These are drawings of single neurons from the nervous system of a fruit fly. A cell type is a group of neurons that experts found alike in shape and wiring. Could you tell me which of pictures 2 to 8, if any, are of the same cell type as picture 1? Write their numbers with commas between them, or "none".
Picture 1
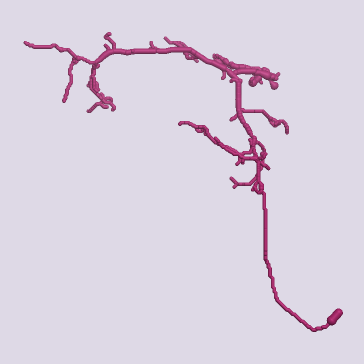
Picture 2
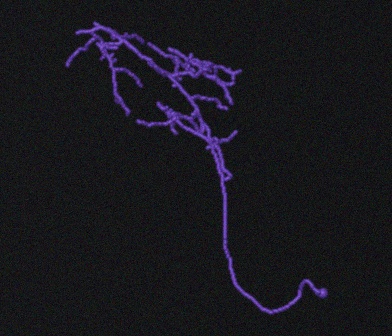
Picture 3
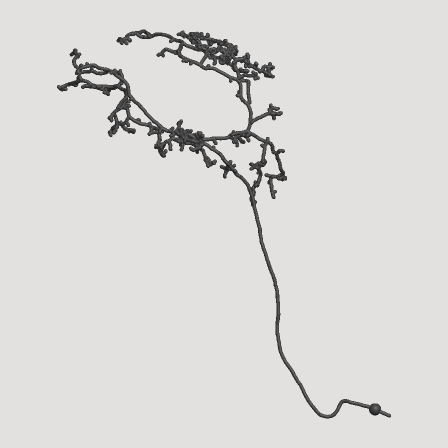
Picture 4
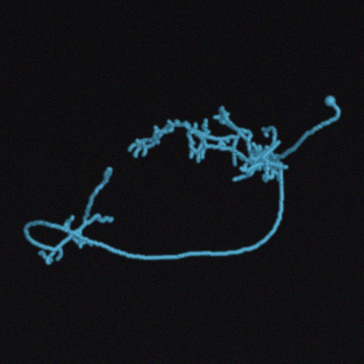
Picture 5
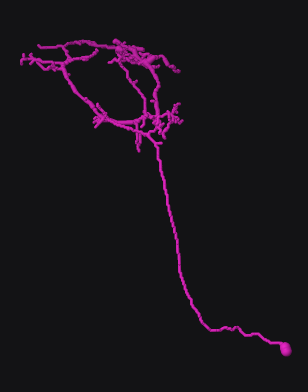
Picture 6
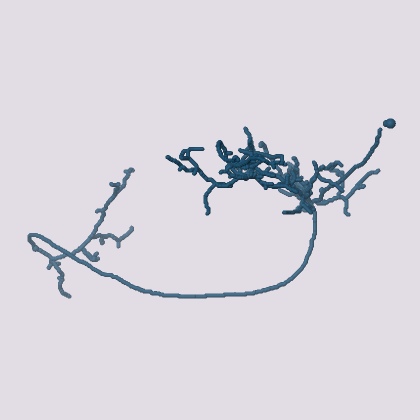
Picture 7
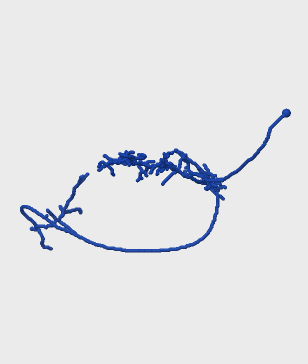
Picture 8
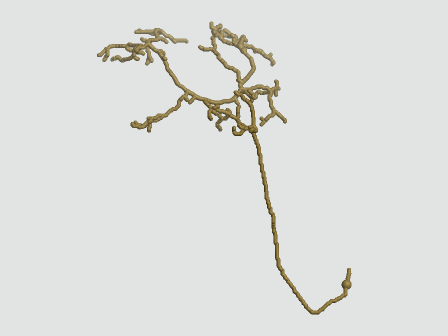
2, 3, 5, 8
